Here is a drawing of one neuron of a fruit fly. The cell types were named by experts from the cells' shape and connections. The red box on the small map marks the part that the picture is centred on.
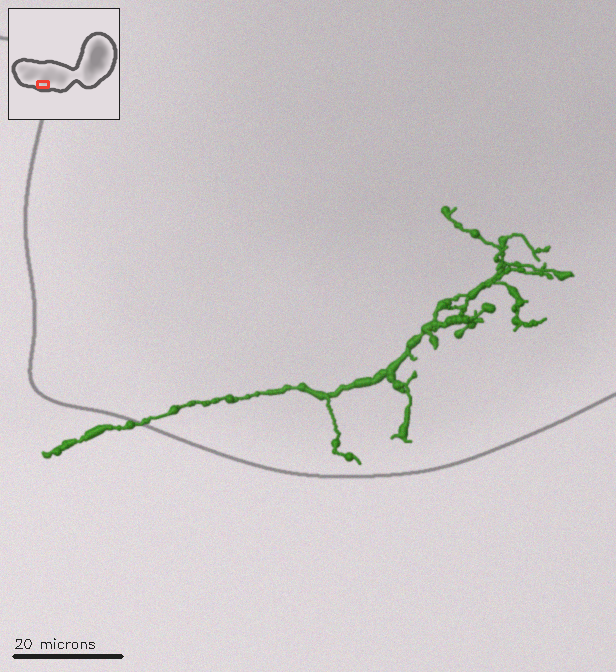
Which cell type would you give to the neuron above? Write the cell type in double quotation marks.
"SNta29"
